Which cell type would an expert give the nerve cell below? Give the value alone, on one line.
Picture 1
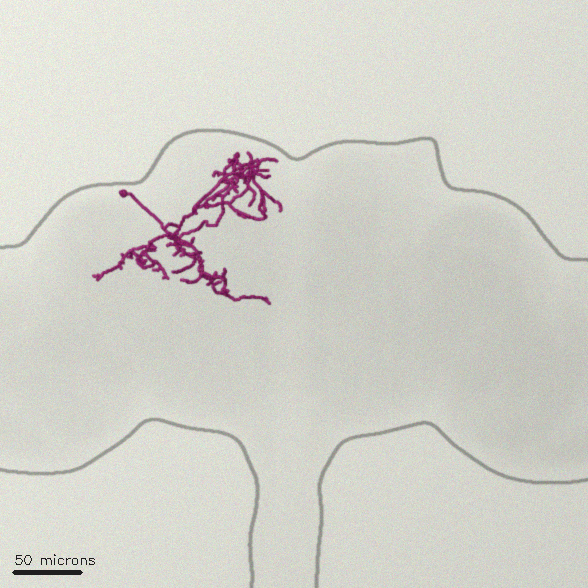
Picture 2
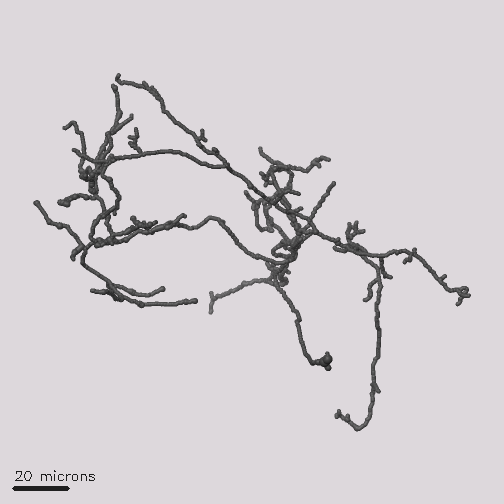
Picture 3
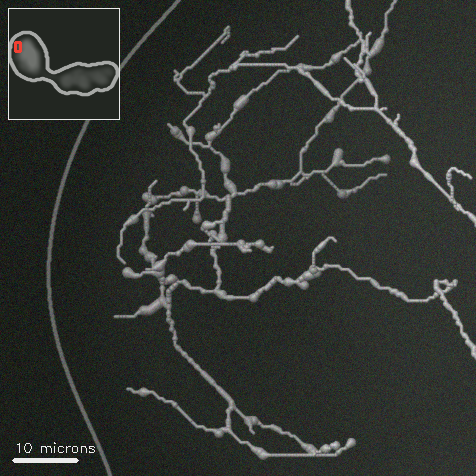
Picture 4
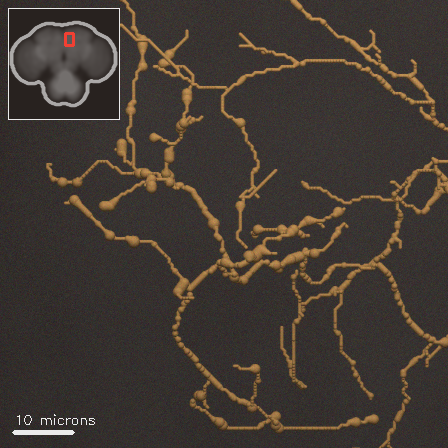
CRE062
